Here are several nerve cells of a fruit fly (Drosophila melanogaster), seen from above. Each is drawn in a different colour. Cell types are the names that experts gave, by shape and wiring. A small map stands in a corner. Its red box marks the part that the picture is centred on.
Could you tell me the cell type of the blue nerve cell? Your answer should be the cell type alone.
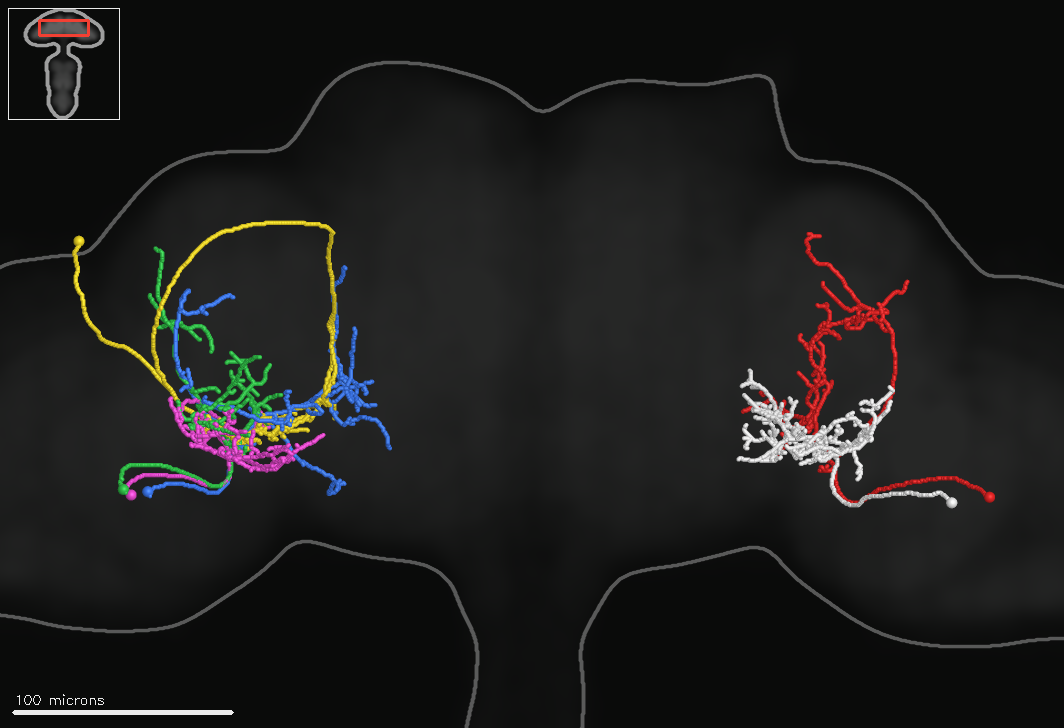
WEDPN6C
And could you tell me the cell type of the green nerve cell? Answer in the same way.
AVLP487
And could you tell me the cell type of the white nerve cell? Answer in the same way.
WEDPN6B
